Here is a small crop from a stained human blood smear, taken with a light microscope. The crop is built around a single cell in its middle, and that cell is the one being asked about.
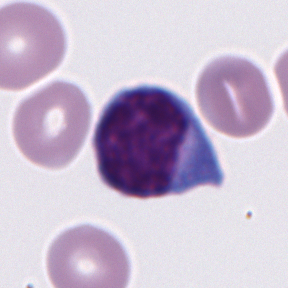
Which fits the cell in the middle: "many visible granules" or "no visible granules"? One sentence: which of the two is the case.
Its cytoplasm is free of any visible granules.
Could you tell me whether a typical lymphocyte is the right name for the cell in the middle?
yes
